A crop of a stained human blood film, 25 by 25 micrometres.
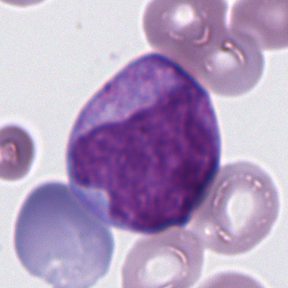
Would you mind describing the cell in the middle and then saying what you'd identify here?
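Outline checked: smooth and roughly oval. Nucleus next: a small notch sits at its lower left edge. Its chromatin is fine and evenly stippled, without coarse dark clumps. The cytoplasm seen at the lower left is pale blue. The cell is an atypical promyelocyte.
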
